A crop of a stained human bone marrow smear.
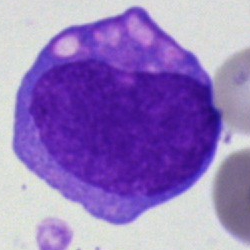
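Blast, stained bone marrow smear. What strikes me first in this blast is how the nucleus fills most of the cell, leaving a rim of cytoplasm that is widest along the top. That cytoplasm stains blue-violet, and above the nucleus I count several clear round vacuoles lying in a row. Inside the nucleus, the chromatin looks finely granular and fairly evenly spread.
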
